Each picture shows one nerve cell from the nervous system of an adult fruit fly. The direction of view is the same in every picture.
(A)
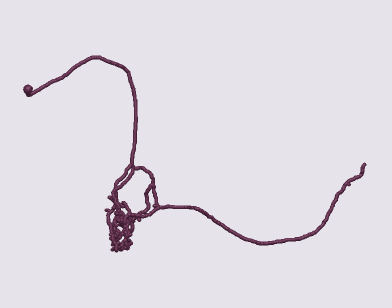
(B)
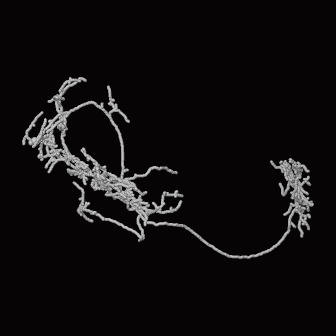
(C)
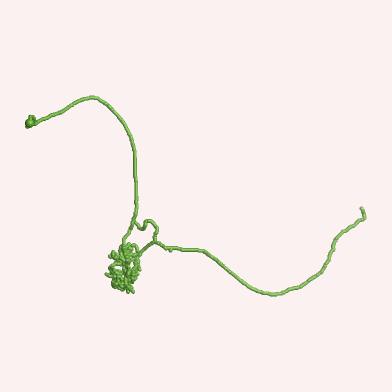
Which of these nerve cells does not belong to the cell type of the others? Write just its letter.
B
